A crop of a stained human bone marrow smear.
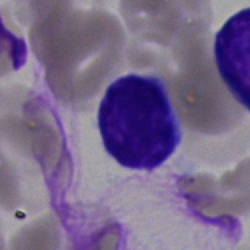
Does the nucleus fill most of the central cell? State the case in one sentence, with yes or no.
Yes, there is only scant cytoplasm in this cell.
